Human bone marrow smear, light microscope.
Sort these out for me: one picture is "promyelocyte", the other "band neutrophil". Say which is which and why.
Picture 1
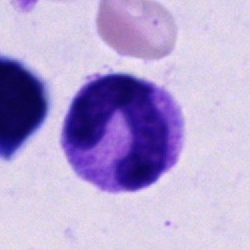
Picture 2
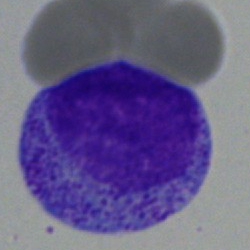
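Band neutrophil in picture 1, promyelocyte in picture 2. Nucleus, picture 1: bent into a horseshoe around a pale central area, opening toward the lower left.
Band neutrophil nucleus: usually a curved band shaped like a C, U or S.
Chromatin: densely clumped in the band neutrophil, finely textured without coarse clumps in the promyelocyte; dark purple in both.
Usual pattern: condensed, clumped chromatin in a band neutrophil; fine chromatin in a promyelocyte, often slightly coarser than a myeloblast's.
No nucleoli visible in the band neutrophil. Cytoplasm: purple granules scattered through it in the promyelocyte; no vacuoles in either cell. Shared: round, smooth outline. Picture 2 also: two red cells against the top edge.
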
